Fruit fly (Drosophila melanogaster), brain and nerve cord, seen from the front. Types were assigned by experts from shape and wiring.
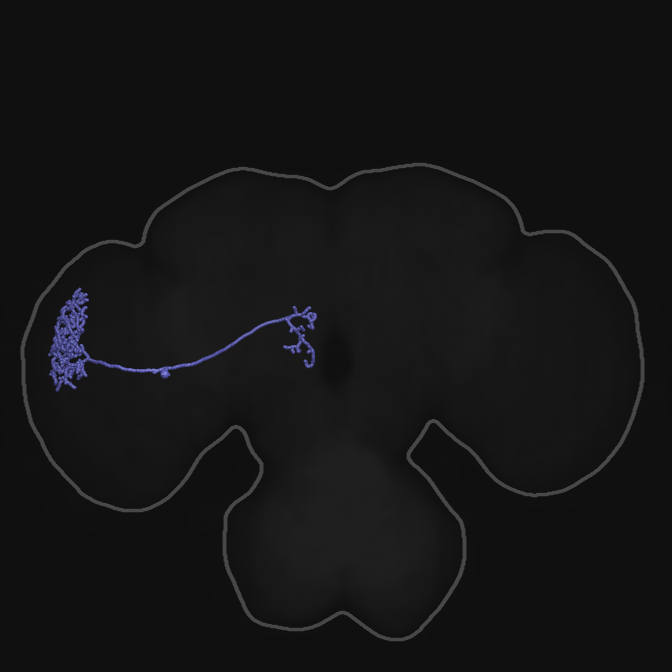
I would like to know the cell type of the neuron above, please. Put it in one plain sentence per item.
The cell type is MeVP9.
